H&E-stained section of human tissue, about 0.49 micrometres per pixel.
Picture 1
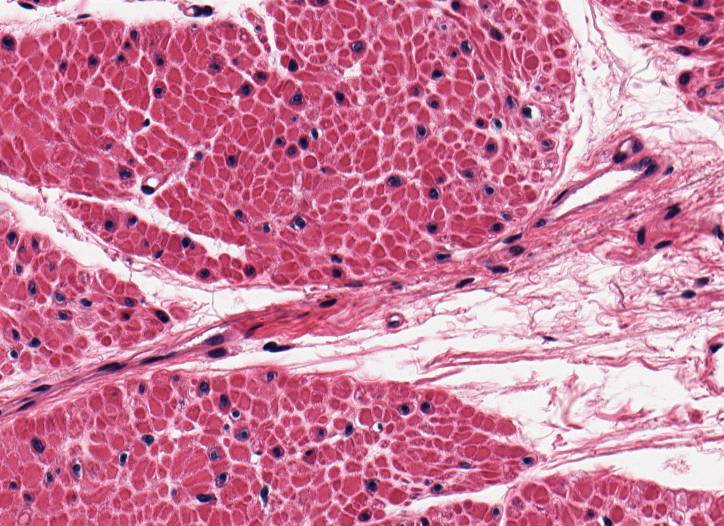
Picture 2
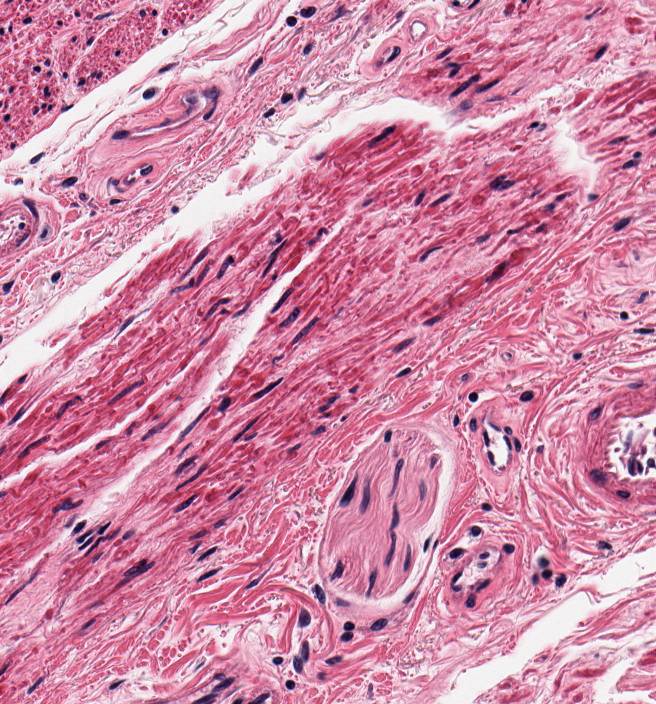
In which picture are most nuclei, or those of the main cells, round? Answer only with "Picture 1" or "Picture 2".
Picture 1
